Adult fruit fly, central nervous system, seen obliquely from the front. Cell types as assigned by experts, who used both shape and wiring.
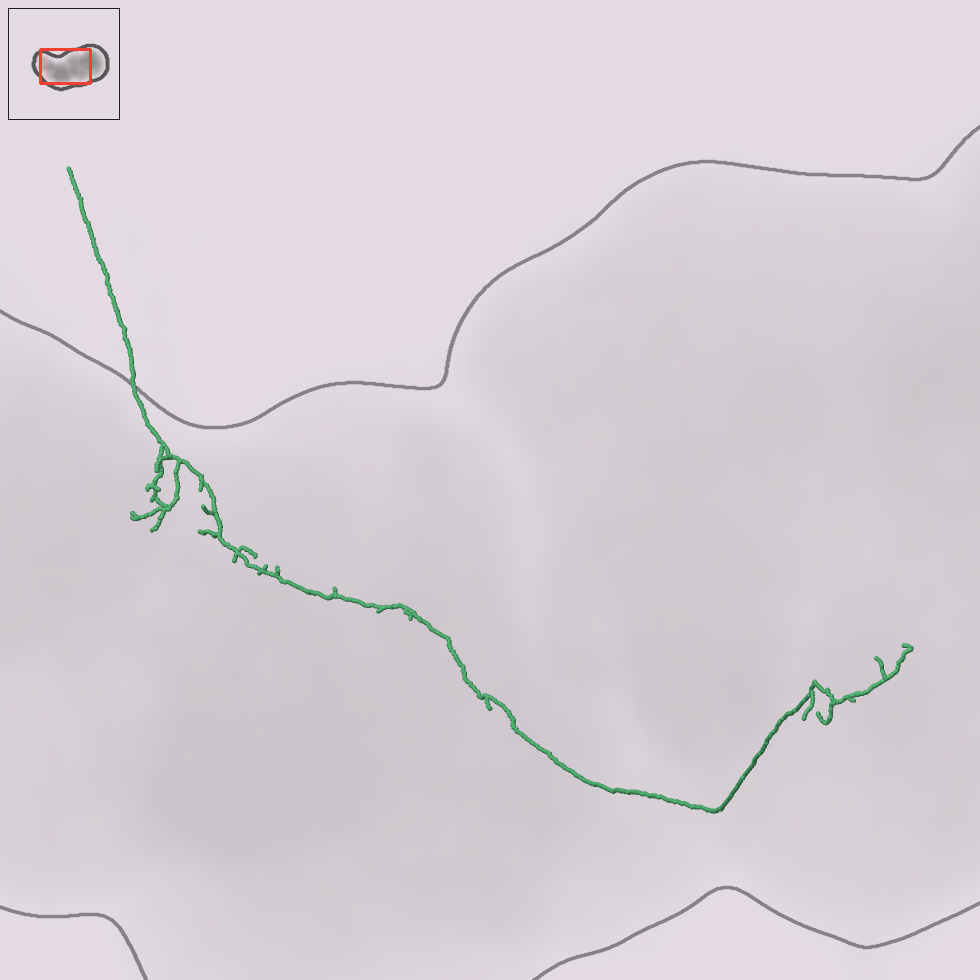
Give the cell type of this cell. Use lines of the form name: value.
cell type: SApp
